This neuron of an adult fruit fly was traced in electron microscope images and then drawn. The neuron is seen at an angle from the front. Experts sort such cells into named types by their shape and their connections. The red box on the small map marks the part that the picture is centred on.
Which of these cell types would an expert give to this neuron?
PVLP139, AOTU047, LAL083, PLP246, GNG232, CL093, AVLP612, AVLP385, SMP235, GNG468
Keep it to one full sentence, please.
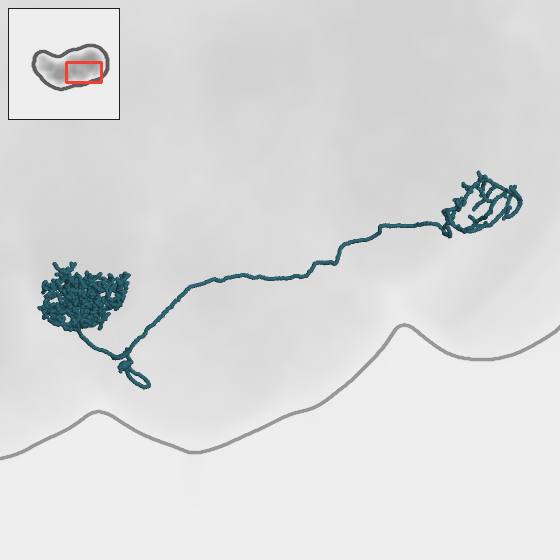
The neuron is categorized under cell type AVLP612.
